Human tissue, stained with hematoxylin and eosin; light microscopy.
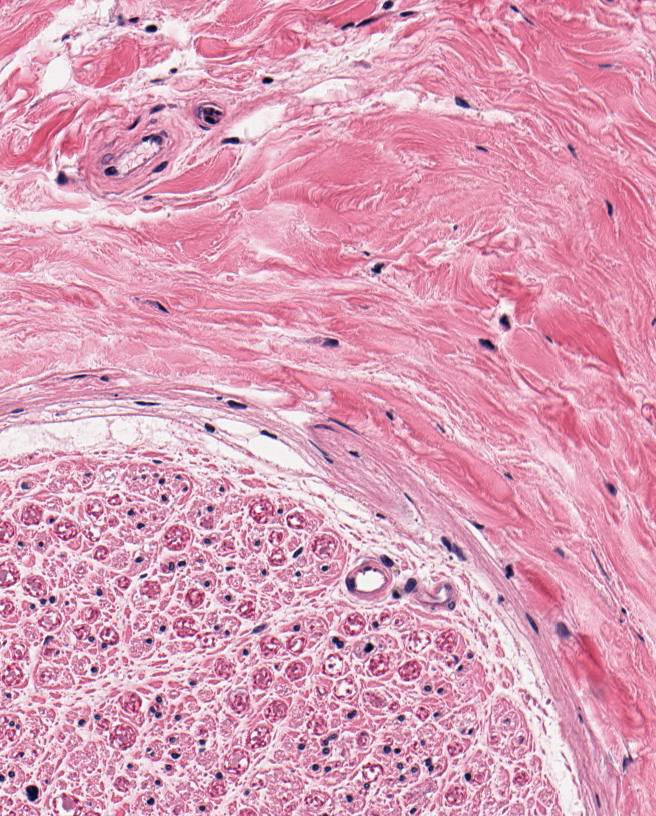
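Tibial nerve: a rounded nerve fascicle cut in cross-section occupies the lower left of the field. Its nerve fibres, cut transversely, appear as small round profiles, with small dark nuclei scattered among them throughout. Concentric layers of flattened cells with elongated nuclei bound the fascicle.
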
